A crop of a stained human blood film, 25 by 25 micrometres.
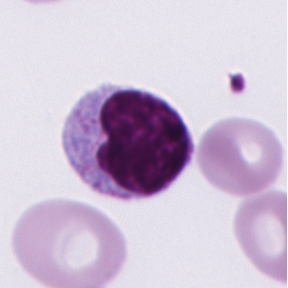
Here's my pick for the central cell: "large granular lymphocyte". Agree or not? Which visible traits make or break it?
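The cell measures about 12 by 10 micrometres and has a smooth, roundish outline without surface projections. Its nucleus, about 9 micrometres across and lying toward the right, is kidney-shaped with a notch on the left side and shows no nucleoli. The cytoplasm forms a pale bluish-grey crescent on the left, holds fine, scattered pinkish-purple granules and contains no vacuoles. The granules count for large granular lymphocyte and against typical lymphocyte.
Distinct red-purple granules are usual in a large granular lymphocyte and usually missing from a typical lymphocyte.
The crescent of cytoplasm likewise favours large granular lymphocyte.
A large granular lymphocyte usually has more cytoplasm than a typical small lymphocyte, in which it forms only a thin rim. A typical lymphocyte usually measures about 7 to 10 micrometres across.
The length of about 12 micrometres exceeds that range.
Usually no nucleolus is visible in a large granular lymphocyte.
The name large granular lymphocyte therefore fits.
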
